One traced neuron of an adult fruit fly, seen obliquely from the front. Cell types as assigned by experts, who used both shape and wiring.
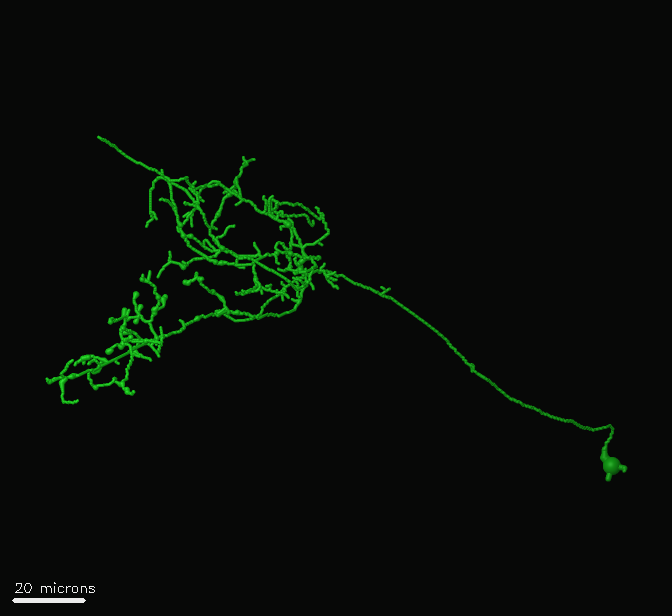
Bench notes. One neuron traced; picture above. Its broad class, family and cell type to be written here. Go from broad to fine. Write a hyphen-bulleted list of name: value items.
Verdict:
- broad class: nerve-cord intrinsic neuron
- family: hemilineage 16B
- cell type: IN16B059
